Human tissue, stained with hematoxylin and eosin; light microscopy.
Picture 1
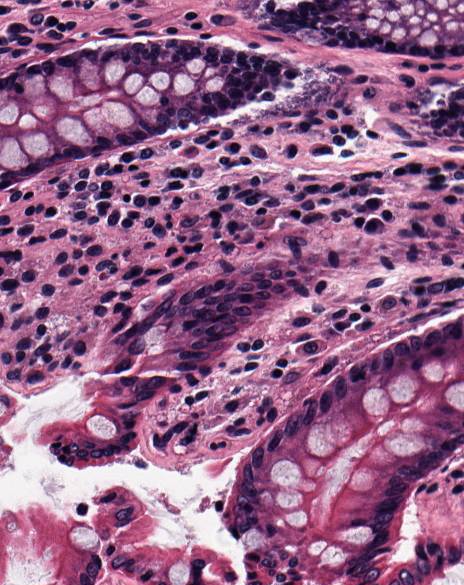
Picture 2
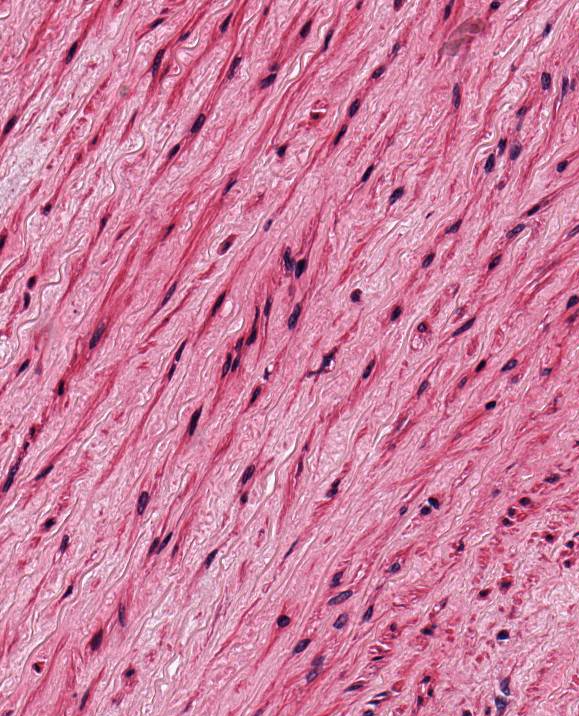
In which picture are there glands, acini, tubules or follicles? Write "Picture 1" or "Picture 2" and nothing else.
Picture 1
